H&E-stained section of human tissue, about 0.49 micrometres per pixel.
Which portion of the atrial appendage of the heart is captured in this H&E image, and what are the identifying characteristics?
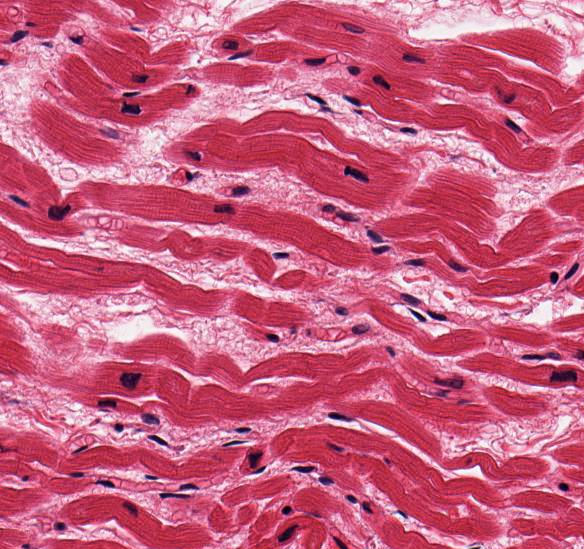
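Myocardium; fibres in wavy parallel bands running roughly left to right across the field. Some fibres branch and merge with neighbours; nuclei lie mid-fibre, not at the edges.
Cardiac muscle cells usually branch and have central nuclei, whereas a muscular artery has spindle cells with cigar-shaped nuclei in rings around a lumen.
Between fibres: pale loose stroma with small slender dark nuclei.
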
